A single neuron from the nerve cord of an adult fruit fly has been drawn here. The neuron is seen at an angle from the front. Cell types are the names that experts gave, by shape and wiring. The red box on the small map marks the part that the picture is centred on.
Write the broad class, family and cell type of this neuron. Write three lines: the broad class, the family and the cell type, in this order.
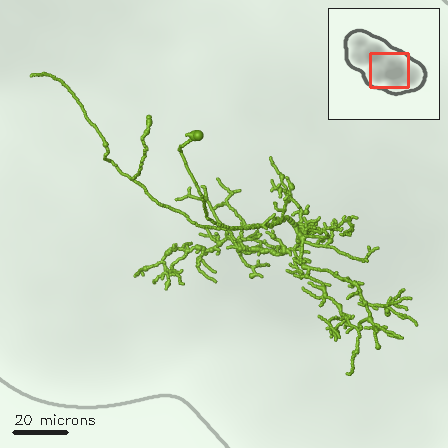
nerve-cord intrinsic neuron
hemilineage 11A
IN11A030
